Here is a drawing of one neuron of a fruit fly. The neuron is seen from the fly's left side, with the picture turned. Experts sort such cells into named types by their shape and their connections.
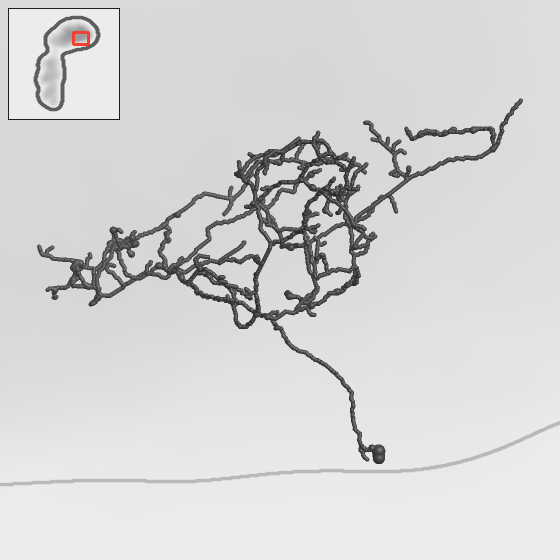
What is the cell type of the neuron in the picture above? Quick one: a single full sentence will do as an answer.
It is CB2896 that this neuron is, by cell type.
